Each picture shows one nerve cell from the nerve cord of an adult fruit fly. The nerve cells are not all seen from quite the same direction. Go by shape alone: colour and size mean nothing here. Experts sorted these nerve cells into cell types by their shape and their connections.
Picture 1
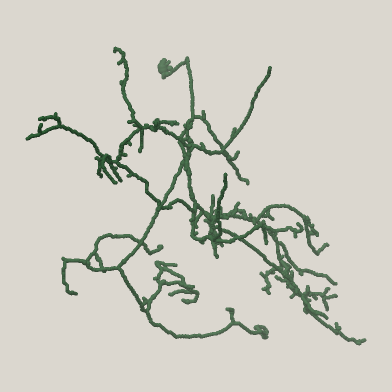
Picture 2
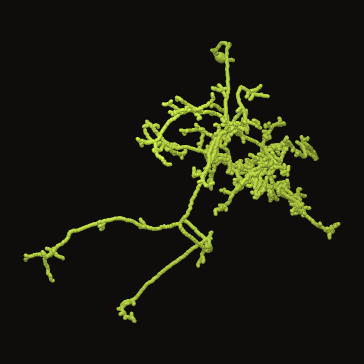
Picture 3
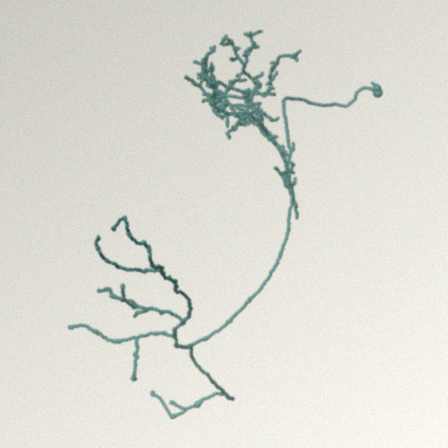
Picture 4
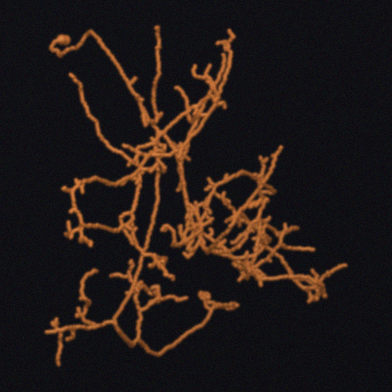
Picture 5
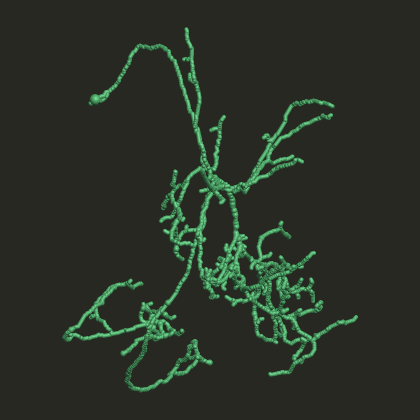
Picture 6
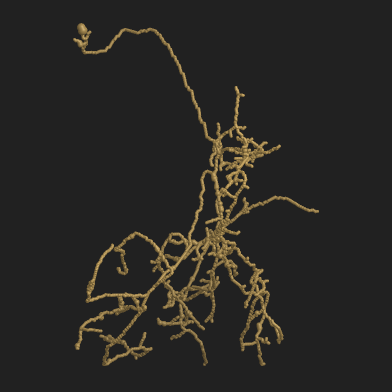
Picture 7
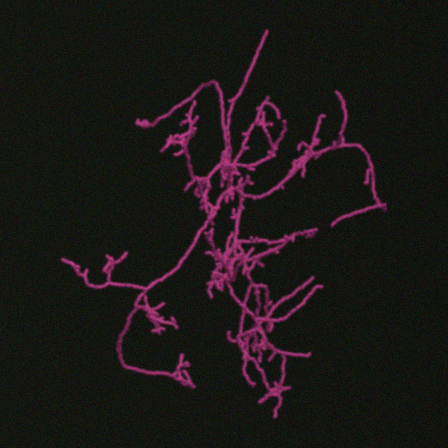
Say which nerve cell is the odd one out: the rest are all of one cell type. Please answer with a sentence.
Picture 3 is the odd one out.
